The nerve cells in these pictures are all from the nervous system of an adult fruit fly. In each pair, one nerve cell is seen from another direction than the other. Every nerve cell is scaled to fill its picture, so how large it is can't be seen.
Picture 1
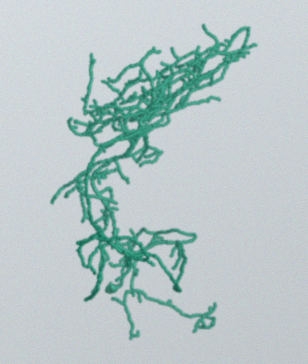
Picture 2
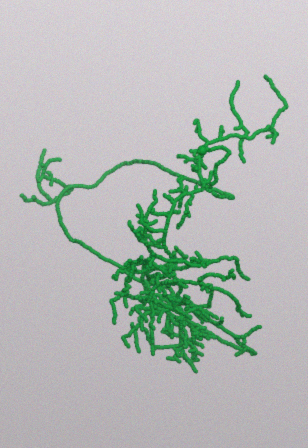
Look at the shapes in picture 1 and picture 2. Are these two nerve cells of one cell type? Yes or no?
yes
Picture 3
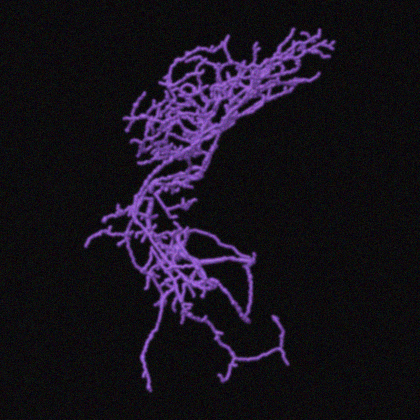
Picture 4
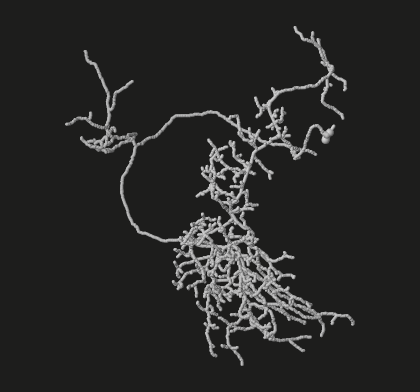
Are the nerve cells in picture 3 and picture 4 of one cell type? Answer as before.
yes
